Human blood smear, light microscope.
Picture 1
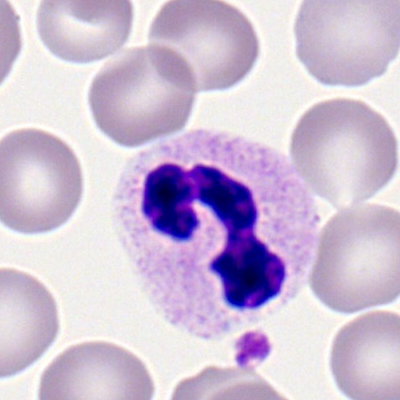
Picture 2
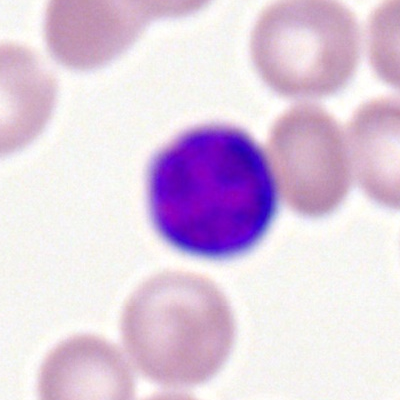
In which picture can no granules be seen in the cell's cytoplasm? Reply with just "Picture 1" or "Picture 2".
Picture 2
